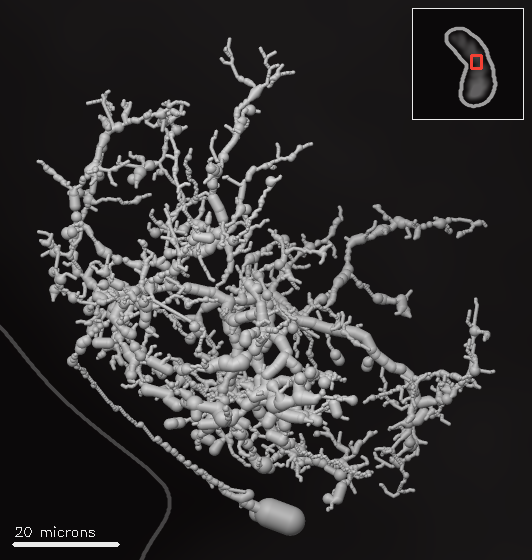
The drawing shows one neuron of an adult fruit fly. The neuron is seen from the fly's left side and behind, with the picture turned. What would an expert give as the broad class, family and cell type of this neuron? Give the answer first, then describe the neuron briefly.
Its broad class is nerve-cord intrinsic neuron. The family is hemilineage 19A. It is of cell type IN19A016. Its cell body lies at the bottom of the picture. From top to bottom in the picture it spans about 95 microns. More than a hundred branch ends can be seen.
